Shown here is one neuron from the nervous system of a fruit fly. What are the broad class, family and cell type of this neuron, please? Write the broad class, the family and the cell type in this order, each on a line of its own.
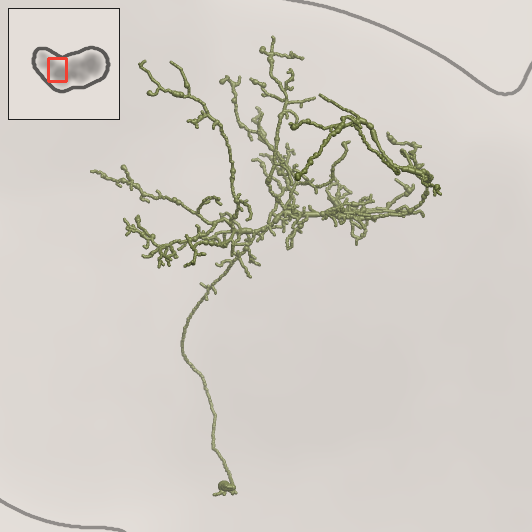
nerve-cord intrinsic neuron
hemilineage 06B
IN06B055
